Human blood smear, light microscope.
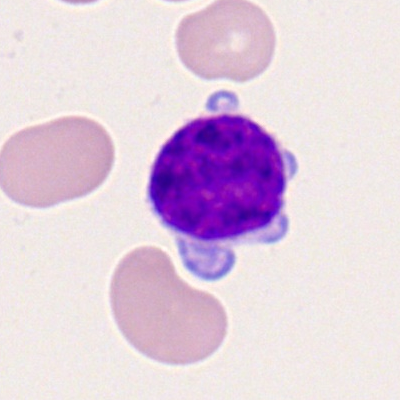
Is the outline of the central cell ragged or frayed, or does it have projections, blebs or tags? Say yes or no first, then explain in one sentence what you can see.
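Yes. Several small blebs of pale blue cytoplasm bulge out from the cell's edge.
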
